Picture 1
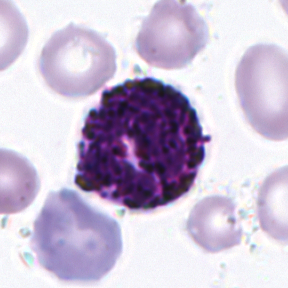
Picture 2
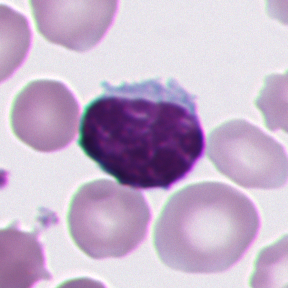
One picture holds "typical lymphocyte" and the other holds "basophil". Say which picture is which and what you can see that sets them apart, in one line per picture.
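Picture 1 – basophil. Coarse, dark purple-black granules fill the whole cell.
Picture 2 – typical lymphocyte. No granules are seen in the cytoplasm.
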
